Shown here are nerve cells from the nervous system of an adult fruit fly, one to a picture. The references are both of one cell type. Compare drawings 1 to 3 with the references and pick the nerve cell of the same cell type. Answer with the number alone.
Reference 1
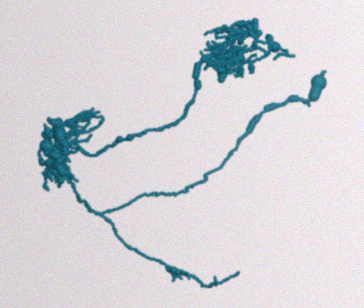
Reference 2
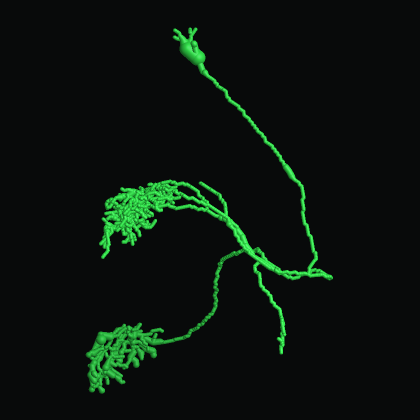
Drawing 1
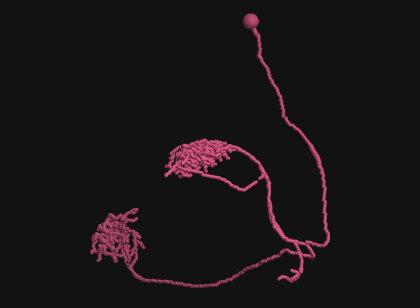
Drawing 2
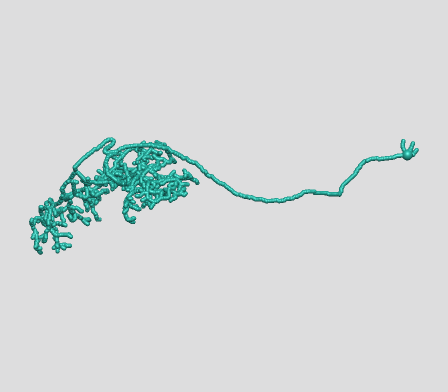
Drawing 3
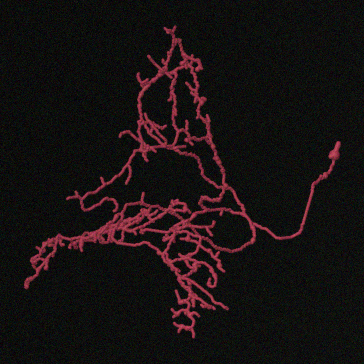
1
